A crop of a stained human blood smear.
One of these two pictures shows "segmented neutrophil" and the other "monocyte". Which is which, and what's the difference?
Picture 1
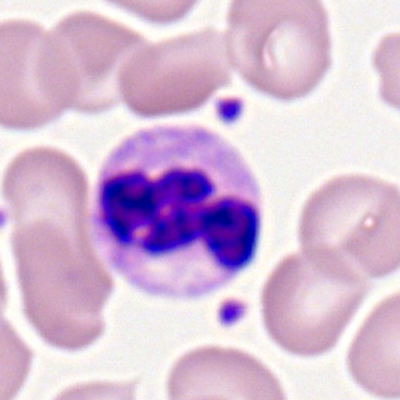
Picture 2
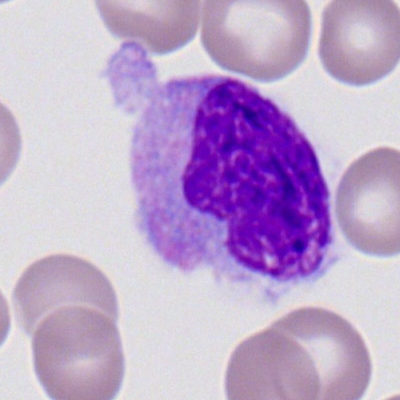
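Picture 1 is the segmented neutrophil, and picture 2 is the monocyte.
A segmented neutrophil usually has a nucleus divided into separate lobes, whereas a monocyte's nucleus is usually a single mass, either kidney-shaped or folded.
That's the main split here: in picture 1 several joined lobes run as a band from the left side of the cell to the right, while in picture 2 the nucleus is one unsegmented mass with a shallow indentation on its left border, sitting toward the right side of the cell. That monocyte nucleus has dark purple, coarsely clumped chromatin with paler streaks between the clumps.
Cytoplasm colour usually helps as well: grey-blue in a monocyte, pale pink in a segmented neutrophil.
Picture 1 has plentiful pale pinkish-lilac cytoplasm holding fine, faint lilac granules, while picture 2 has a moderate amount of pale lilac-grey cytoplasm to the left of the nucleus, so the pink tone against the grey tone separates them.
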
